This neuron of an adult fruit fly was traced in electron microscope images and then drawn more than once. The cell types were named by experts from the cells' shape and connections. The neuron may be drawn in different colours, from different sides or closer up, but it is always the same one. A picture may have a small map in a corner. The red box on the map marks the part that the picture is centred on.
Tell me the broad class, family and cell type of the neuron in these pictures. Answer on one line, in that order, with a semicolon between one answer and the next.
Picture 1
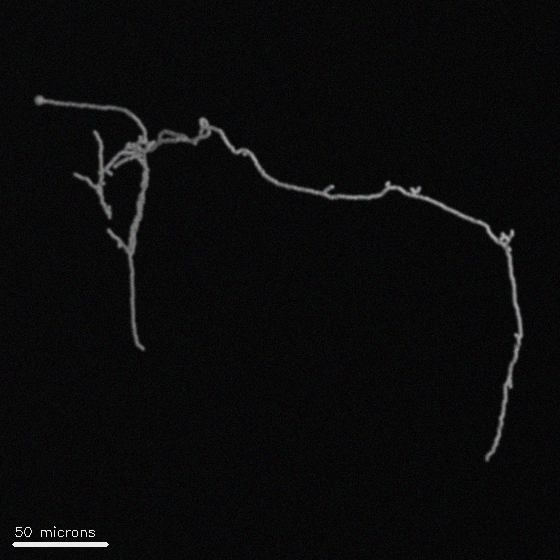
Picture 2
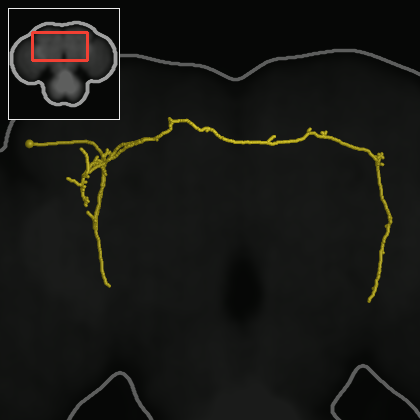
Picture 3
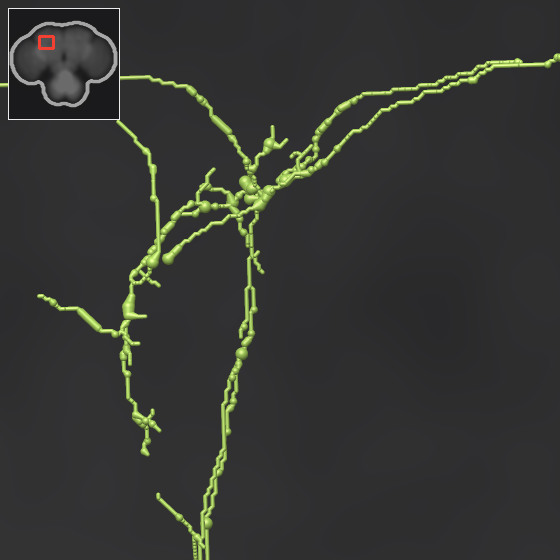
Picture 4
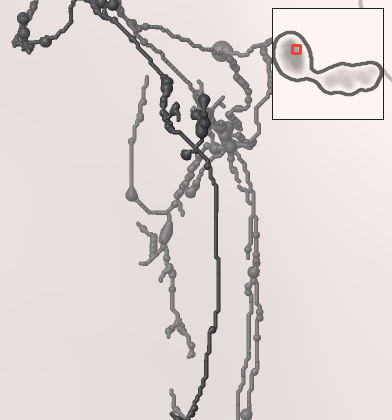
central-brain intrinsic neuron; hemilineage LHp2; CB2206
